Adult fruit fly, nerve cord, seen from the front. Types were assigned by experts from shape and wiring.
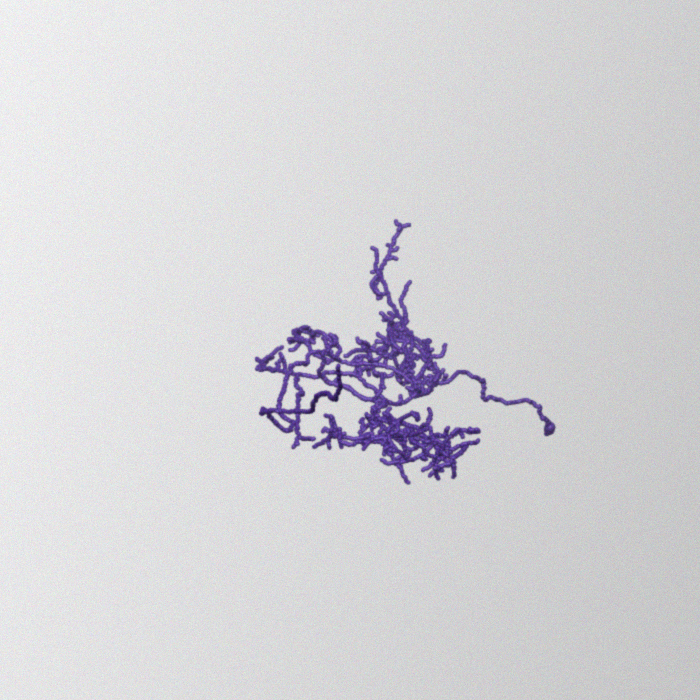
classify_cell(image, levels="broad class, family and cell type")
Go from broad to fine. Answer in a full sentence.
An ascending neuron of hemilineage 08B, type AN08B034.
